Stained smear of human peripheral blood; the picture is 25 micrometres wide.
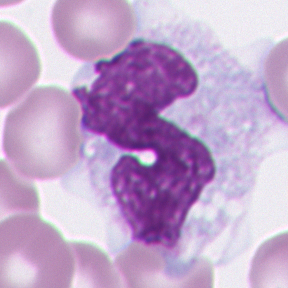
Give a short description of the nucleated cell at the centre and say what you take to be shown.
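S-shaped nucleus. Pale grey-blue cytoplasm with fine, dust-like lilac granules scattered through it. Outline irregular, not round. Monocyte.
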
